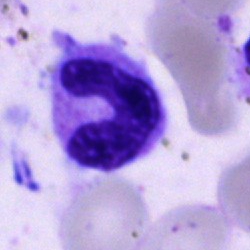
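Band neutrophil, stained human bone marrow smear, light microscope. Nucleus a thick unsegmented band curved into a C, open side facing left. Chromatin dense, dark purple, coarsely clumped. Pale lilac cytoplasm fills the hollow inside the curve. Small rounded blebs project from the top edge of the cell.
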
